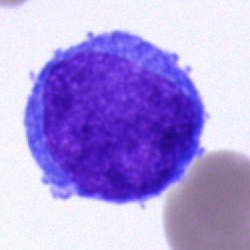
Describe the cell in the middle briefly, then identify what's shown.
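Round in outline, the cell carries dark purple chromatin with a finely clumped, mottled texture. A thin rim of deep blue cytoplasm surrounds the nucleus. Small blunt blebs project from the surface around the margin. It is a blast.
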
